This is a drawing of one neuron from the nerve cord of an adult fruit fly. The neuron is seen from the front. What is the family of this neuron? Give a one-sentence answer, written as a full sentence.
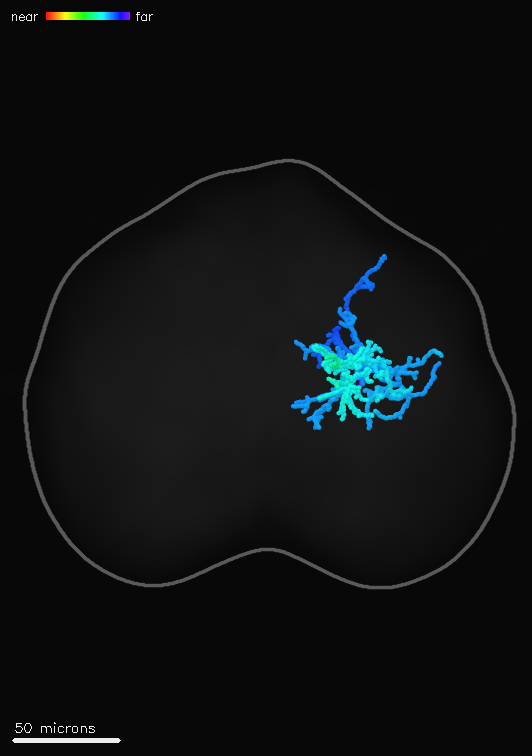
The family assigned to this neuron is hemilineage 20A.22A.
